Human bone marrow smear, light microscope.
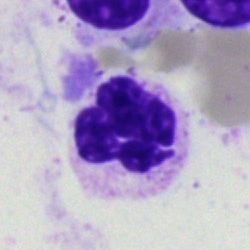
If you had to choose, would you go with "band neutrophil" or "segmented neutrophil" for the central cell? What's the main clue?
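I'd call this a segmented neutrophil, not a band neutrophil.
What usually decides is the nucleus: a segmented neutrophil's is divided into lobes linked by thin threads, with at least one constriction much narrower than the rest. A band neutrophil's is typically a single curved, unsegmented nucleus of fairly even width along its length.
Otherwise, the chromatin is dark purple and coarsely clumped, and fine pinkish-lilac granules are scattered through pale pinkish-lilac cytoplasm whose rim is widest below the nucleus.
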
